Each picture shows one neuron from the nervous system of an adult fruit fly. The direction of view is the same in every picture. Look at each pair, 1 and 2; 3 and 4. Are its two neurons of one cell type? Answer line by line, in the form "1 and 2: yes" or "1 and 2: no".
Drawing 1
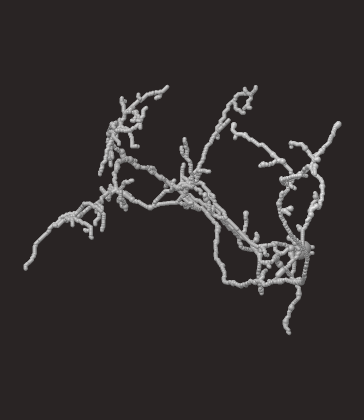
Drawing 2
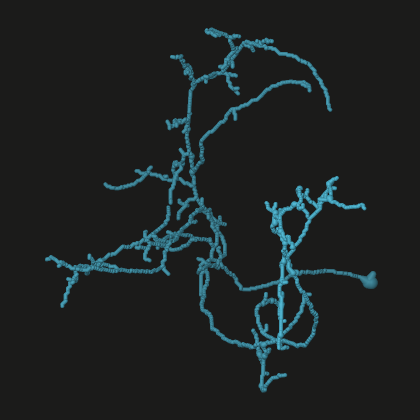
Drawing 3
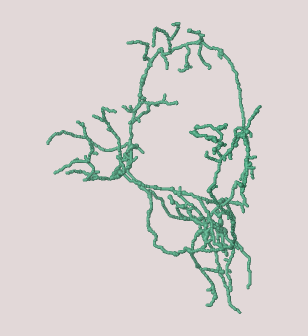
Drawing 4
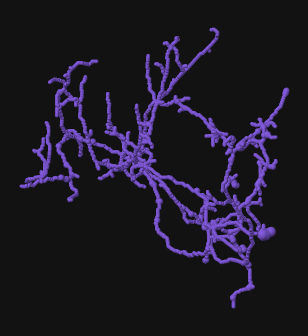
1 and 2: no
3 and 4: yes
